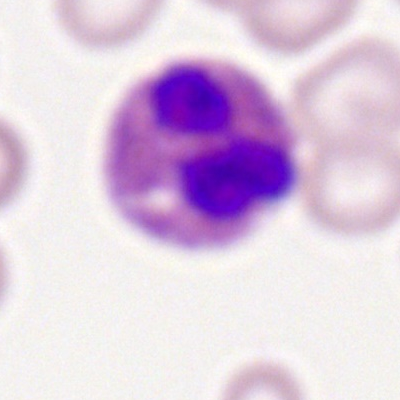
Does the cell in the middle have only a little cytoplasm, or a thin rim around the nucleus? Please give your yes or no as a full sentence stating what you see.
No, it is abundant cytoplasm that surrounds its nucleus.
